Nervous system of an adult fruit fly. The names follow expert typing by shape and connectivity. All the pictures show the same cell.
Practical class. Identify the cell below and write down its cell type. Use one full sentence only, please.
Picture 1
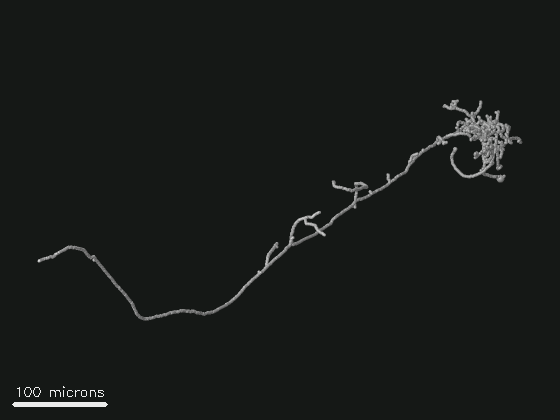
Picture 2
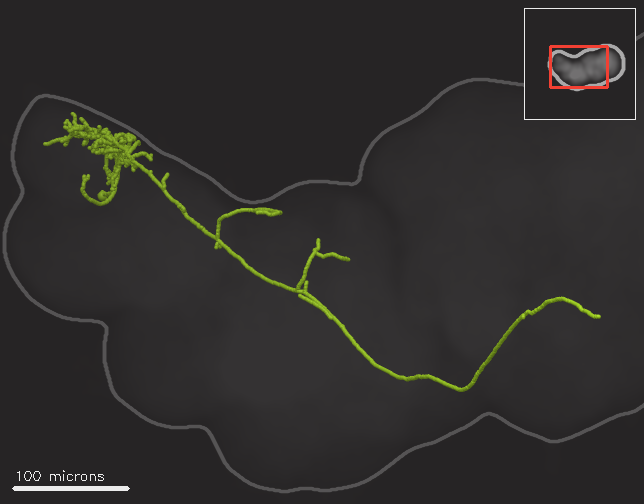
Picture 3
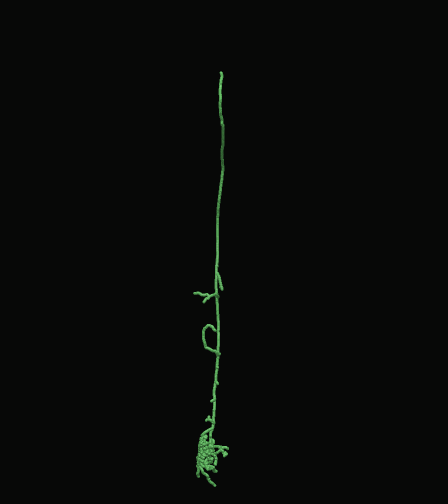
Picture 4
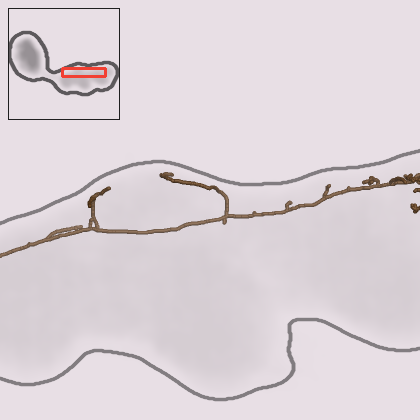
Under cell type classification, the neuron is ANXXX169.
